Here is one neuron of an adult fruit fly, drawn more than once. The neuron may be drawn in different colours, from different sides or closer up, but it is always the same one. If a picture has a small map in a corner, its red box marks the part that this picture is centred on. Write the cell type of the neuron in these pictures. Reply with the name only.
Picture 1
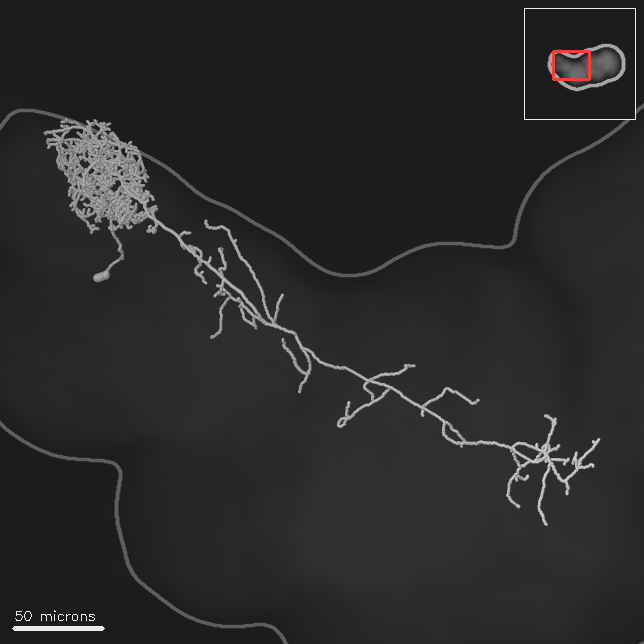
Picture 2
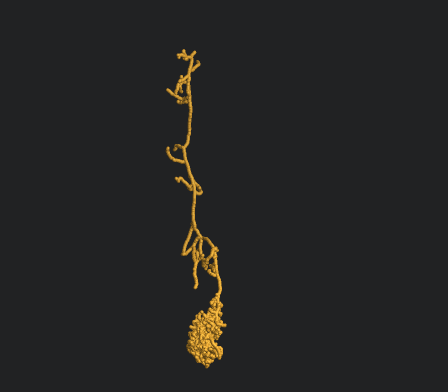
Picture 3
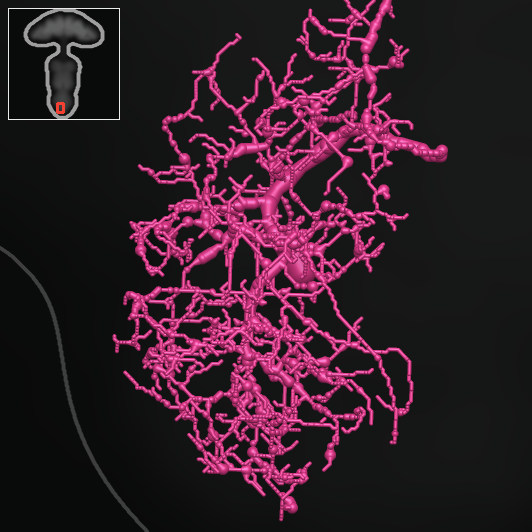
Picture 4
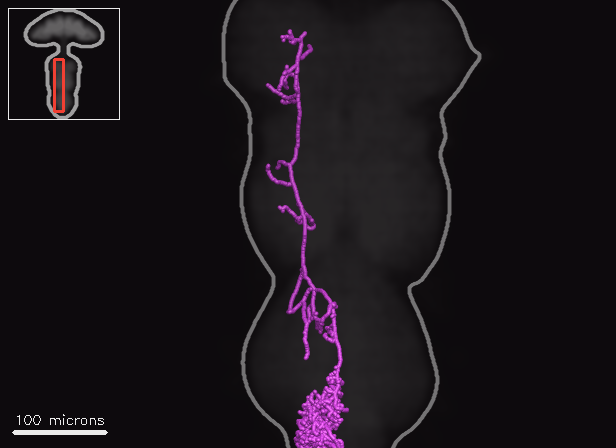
INXXX126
